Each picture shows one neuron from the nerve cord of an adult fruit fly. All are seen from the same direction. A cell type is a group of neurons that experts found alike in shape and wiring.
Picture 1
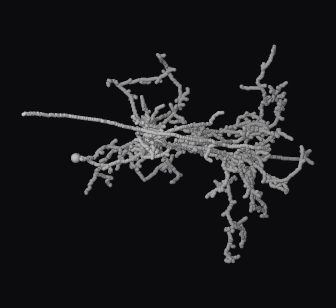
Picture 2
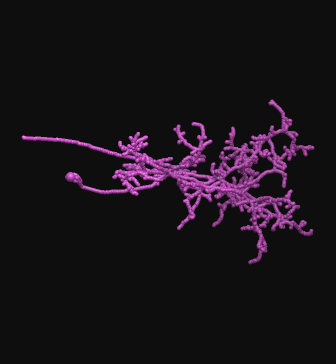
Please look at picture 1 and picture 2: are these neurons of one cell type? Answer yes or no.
yes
